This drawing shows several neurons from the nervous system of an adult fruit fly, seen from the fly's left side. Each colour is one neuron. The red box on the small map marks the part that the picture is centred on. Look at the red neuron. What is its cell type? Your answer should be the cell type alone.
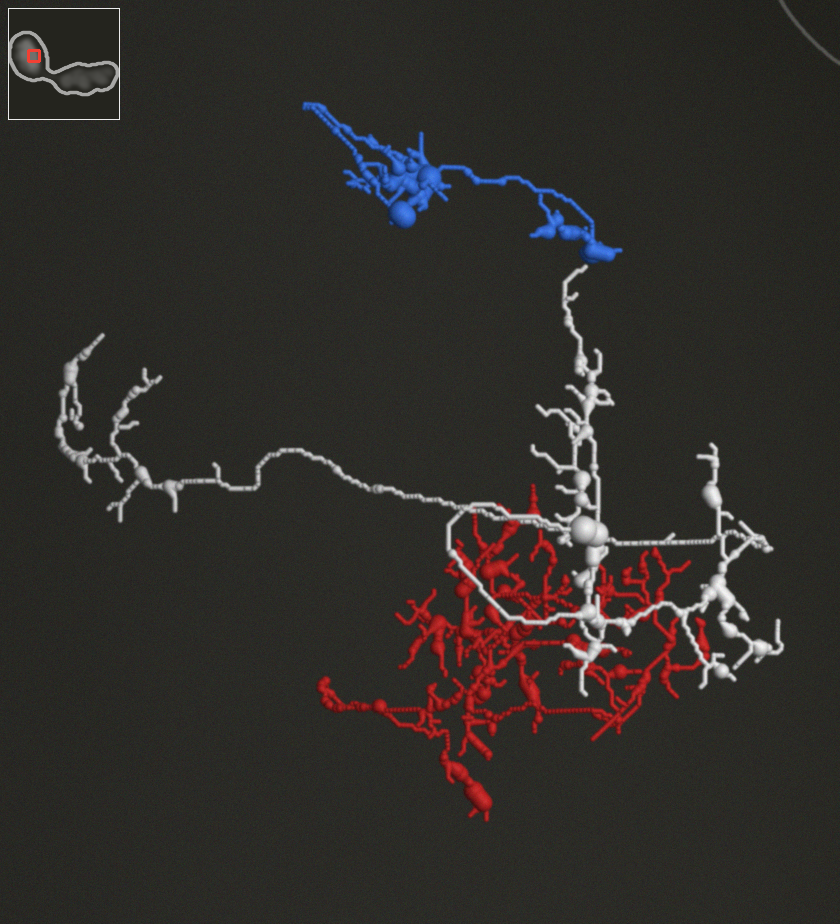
Mi10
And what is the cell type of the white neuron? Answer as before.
Tm16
